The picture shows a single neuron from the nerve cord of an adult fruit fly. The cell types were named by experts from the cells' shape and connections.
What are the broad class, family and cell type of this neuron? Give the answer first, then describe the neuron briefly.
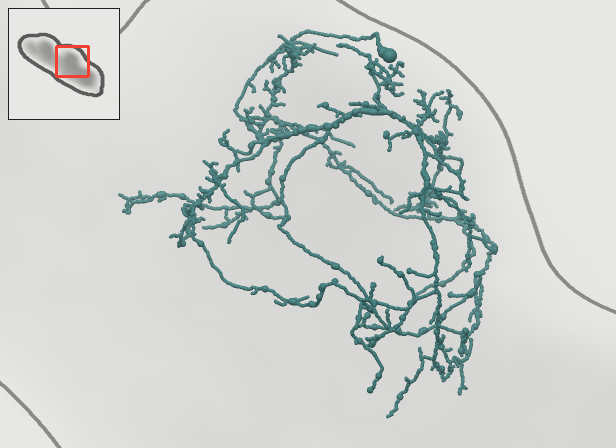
Its broad class is nerve-cord intrinsic neuron. Its family is hemilineage 04B. Its cell type is IN04B057. Dozens of branch ends can be seen. In this view it is about as wide as it is tall.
